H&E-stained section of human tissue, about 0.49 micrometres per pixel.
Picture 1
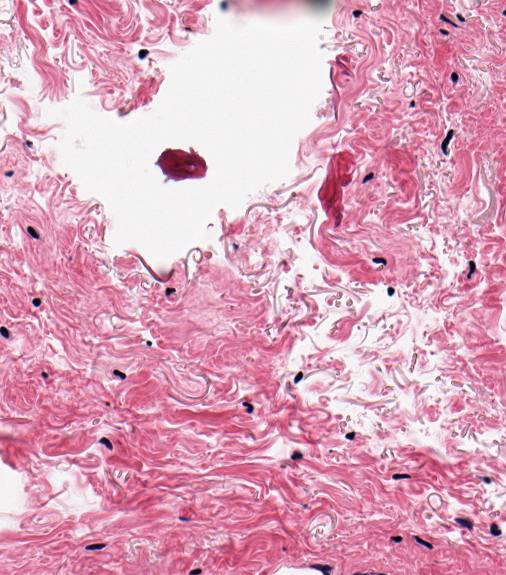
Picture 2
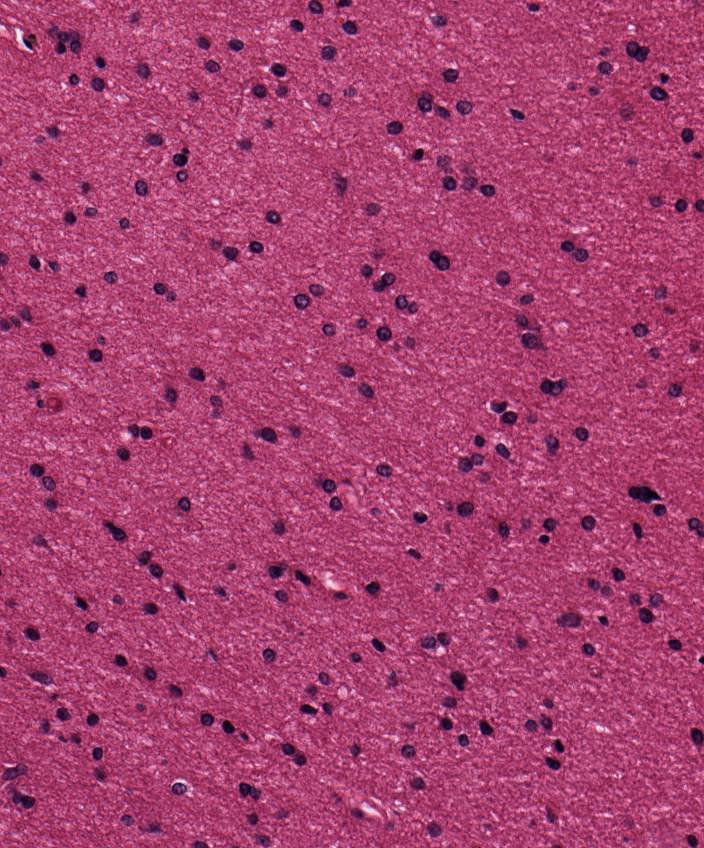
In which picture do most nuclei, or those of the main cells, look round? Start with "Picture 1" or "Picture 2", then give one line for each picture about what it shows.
Picture 2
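What picture 1 shows: The nuclei are small, dark and elongated, like those of fibroblasts.
What picture 2 shows: The nuclei scattered through the matrix are small, round and darkly stained.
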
